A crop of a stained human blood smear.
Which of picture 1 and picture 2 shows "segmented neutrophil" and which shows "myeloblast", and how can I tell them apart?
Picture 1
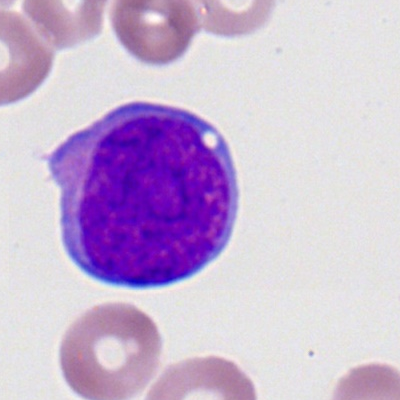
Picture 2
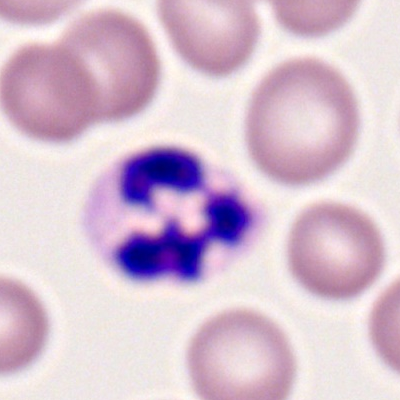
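A myeloblast is shown in picture 1 and a segmented neutrophil in picture 2. The myeloblast has a round, smooth outline broken only at the upper left, where a small ragged tag of cytoplasm projects from the edge. Its cytoplasm is blue, most deeply so along the outer edge, and carries no granules.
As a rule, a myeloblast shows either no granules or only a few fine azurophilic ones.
A single small, clear, round spot lies at the upper right edge of its nucleus, and no red cell touches the cell. The segmented neutrophil, by contrast, has a smooth, roughly oval outline and a nucleus divided into several separate lobes.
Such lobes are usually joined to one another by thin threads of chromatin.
Its chromatin is dark purple and densely clumped, and no nucleoli are visible.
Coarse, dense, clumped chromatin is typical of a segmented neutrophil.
Its cytoplasm is pale pink rather than blue and holds fine, faint pinkish granules.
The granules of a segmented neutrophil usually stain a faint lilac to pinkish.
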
